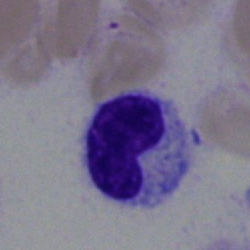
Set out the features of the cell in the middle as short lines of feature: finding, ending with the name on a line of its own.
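Outline: roughly round
Nuclear shape: kidney-shaped, with a notch on its right side
Nuclear position: fills the left part of the cell
Nucleoli: none visible
Name: band neutrophil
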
